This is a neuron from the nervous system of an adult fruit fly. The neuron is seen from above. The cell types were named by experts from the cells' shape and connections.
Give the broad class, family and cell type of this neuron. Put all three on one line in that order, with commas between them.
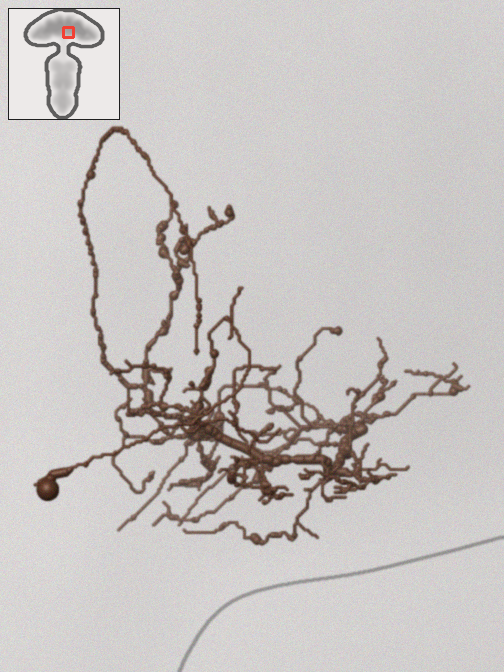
central-brain intrinsic neuron, hemilineage PSp2, PS221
